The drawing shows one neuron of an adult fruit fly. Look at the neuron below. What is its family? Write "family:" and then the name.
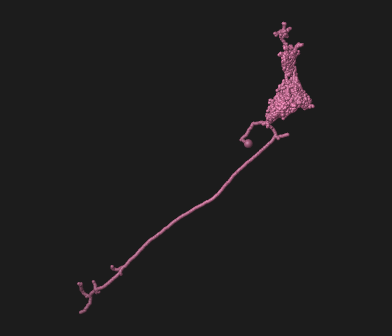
family: hemilineage LB23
